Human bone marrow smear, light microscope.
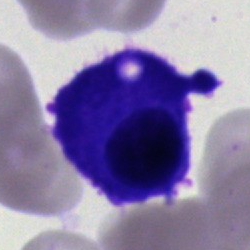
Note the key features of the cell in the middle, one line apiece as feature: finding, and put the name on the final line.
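Chromatin: very dark and dense, little texture
Cytoplasm: deep blue, more of the cell than the nucleus
Vacuole: one, small, round and clear, upper cytoplasm
Bleb: rounded knob off the upper right edge
Name: plasma cell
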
